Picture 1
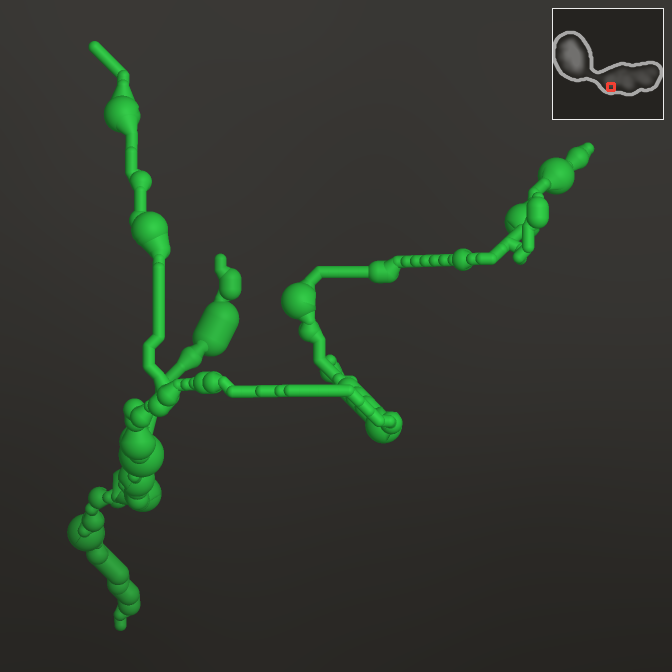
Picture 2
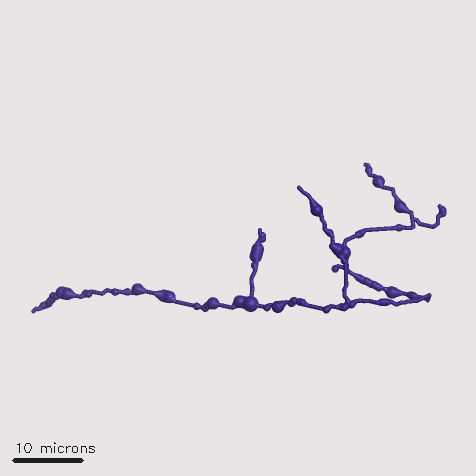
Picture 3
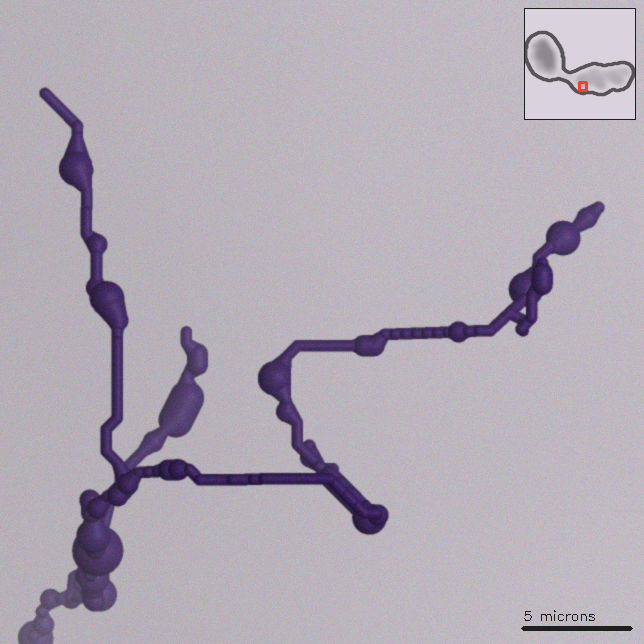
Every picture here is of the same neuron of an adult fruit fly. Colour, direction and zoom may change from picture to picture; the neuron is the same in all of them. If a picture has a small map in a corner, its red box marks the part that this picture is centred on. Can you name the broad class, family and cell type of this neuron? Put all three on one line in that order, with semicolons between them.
sensory neuron entering the nerve cord; class gustatory; LgLG3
